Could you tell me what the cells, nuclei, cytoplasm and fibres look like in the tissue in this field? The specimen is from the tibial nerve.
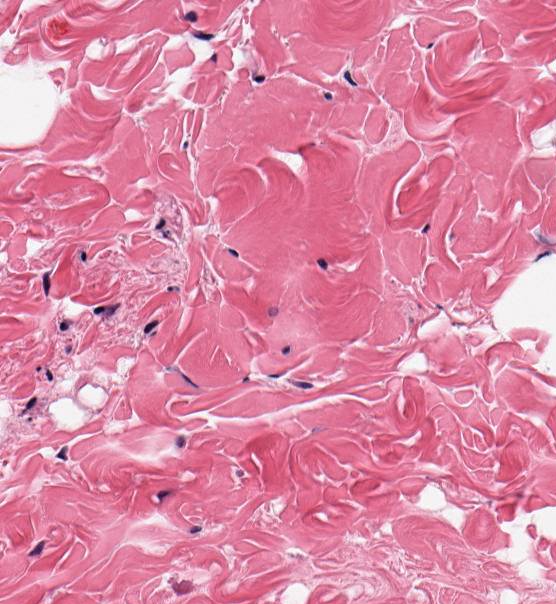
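Field filled by thick, wavy, pink collagen bundles running in many different directions. Nuclei between bundles small, dark, spindle-shaped; few, widely scattered. No glands seen.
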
